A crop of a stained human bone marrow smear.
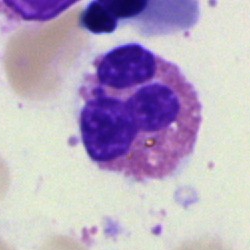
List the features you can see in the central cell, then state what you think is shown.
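The chromatin seems dense and dark purple. Fine pink granules fill the cytoplasm, packed closely together. Below the right lobe there's a small refractile golden dot in the cytoplasm. The nuclear lobes sit toward the upper left, so more cytoplasm shows on the lower right. This is an eosinophil.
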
